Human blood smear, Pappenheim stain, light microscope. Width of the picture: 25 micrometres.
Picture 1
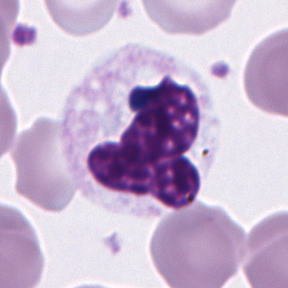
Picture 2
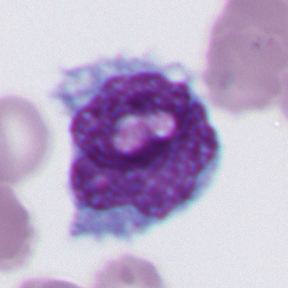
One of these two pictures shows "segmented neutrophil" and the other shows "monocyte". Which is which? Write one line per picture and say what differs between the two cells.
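The cell in picture 1 is a segmented neutrophil. The cytoplasm is scattered with fine, dust-like pinkish-lilac granules.
The cell in picture 2 is a monocyte. No distinct granules are visible in the cytoplasm.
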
